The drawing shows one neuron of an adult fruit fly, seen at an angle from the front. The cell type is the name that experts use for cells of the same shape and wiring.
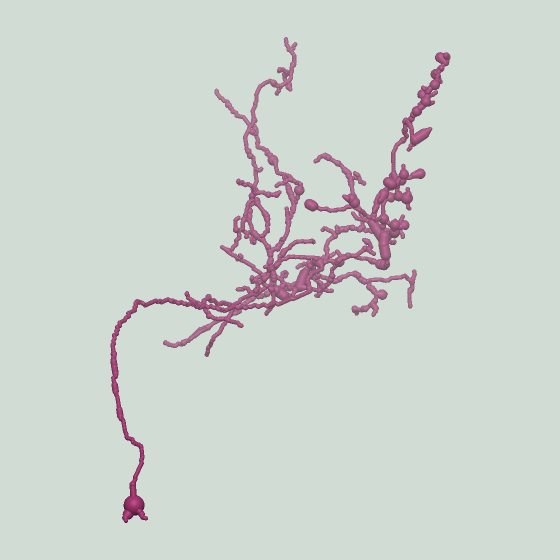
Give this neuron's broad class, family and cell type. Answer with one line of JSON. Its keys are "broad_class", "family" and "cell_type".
{"broad_class": "central-brain intrinsic neuron", "family": "hemilineage WEDa2", "cell_type": "WED028"}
